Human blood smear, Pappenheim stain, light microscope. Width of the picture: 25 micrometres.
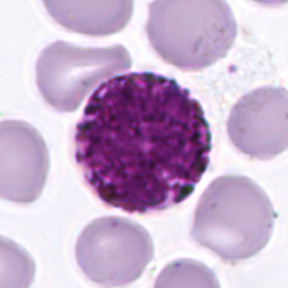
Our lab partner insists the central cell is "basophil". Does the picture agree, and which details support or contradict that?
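Yes, basophil holds for the central cell. Coarse, dark purple-black granules pack the cell and cover all of it, so the shape of the nucleus cannot be made out. No clear pale, granule-free zone of cytoplasm is seen at the edge.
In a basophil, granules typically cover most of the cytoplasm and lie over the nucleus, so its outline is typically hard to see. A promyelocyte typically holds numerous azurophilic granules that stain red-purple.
Against promyelocyte: these granules are purple-black, not red-purple. Also seen: a round outline, no surface projections, no clear vacuoles.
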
